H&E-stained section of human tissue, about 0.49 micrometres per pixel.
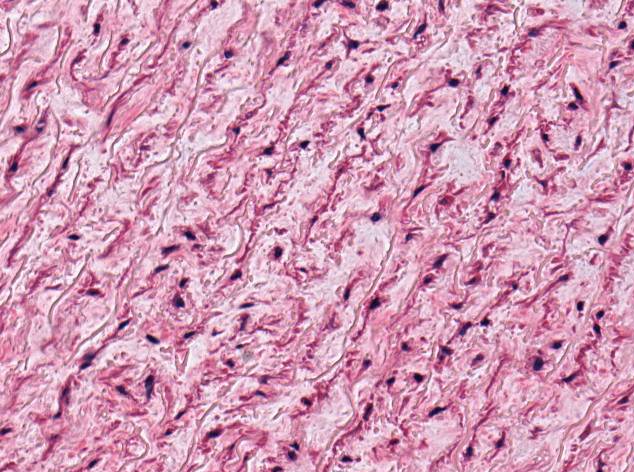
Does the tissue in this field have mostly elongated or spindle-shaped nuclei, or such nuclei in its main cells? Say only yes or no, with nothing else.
Yes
